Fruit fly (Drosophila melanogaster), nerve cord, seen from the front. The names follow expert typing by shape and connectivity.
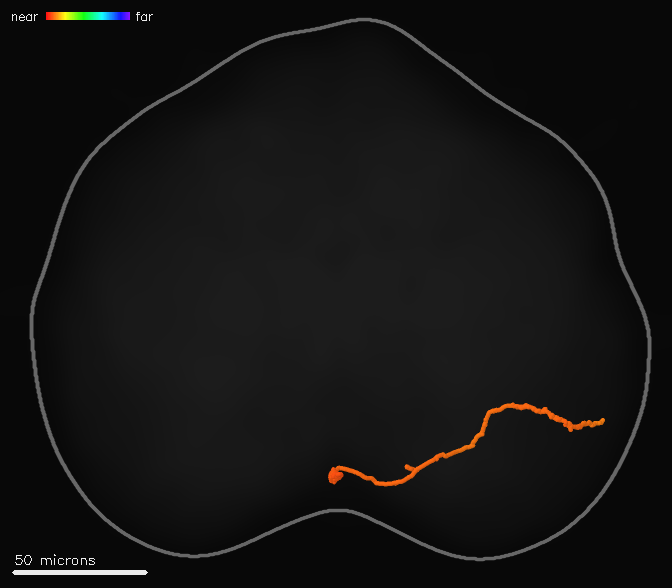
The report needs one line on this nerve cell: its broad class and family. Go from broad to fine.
nerve-cord intrinsic neuron; hemilineage 13B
